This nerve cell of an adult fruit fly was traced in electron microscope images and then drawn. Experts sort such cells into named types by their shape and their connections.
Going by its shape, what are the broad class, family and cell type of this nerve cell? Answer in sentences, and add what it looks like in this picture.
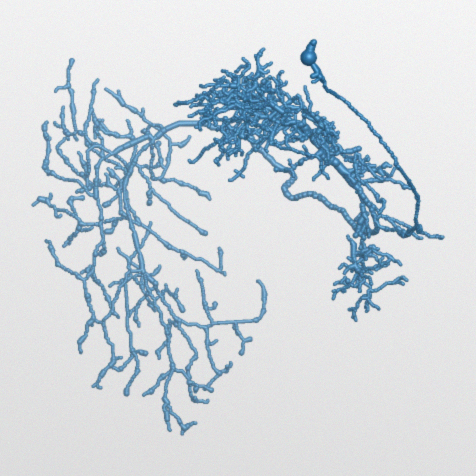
Its broad class is visual centrifugal neuron. The family is LoVC. It is of cell type LoVC9. The picture shows more than a hundred branch ends. As drawn here it is about as wide as it is tall.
